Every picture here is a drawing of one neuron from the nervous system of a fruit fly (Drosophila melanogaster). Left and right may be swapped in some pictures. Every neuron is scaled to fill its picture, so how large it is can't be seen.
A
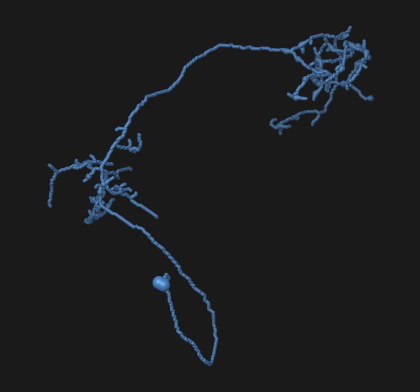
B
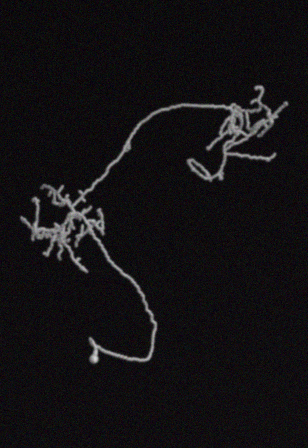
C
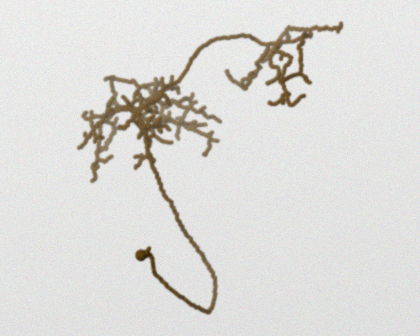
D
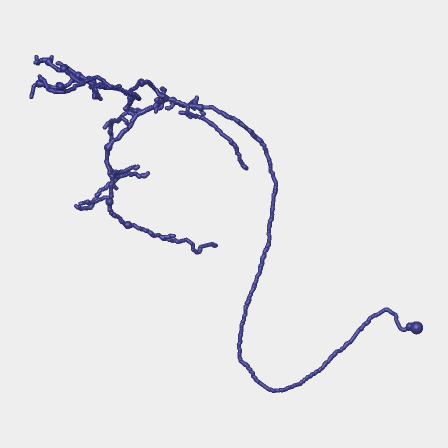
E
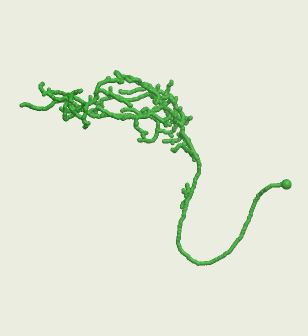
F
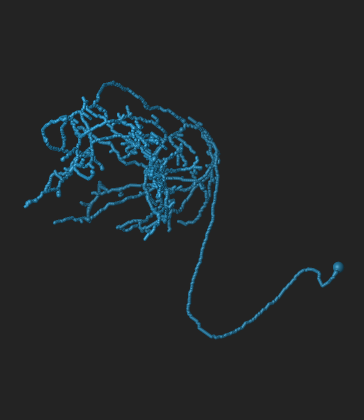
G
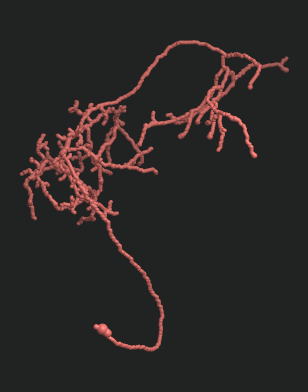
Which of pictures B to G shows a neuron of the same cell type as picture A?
B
